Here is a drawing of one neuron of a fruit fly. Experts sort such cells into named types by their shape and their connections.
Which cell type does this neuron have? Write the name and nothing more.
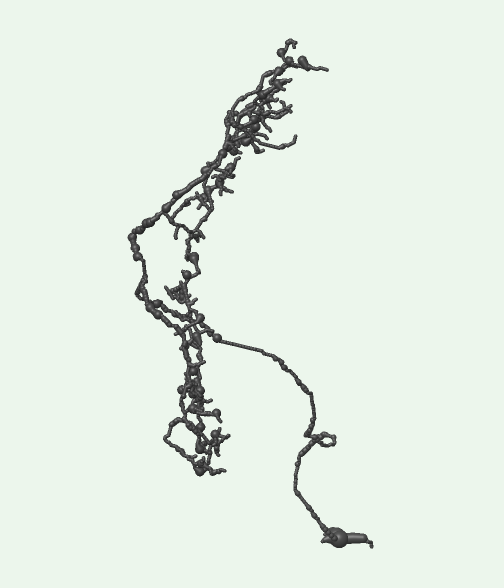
FB7D_a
